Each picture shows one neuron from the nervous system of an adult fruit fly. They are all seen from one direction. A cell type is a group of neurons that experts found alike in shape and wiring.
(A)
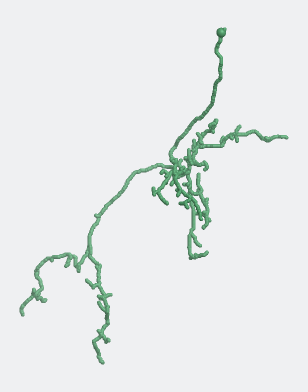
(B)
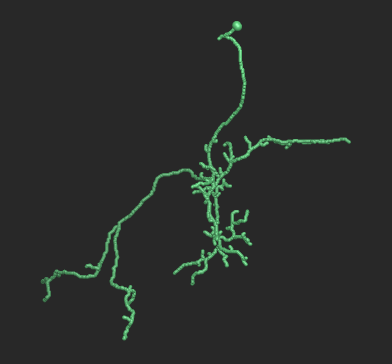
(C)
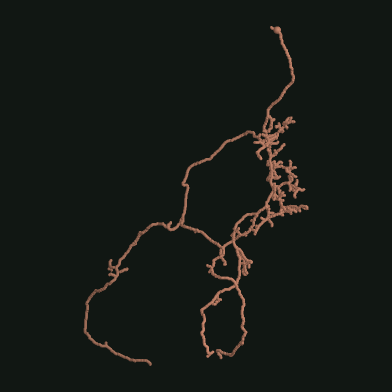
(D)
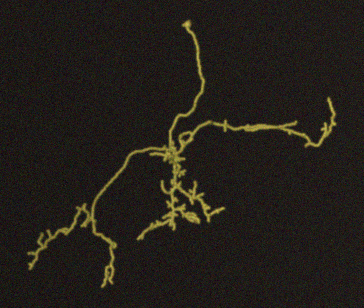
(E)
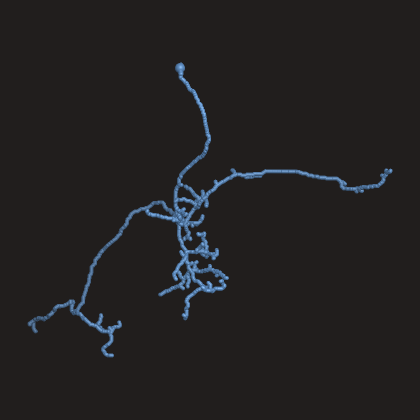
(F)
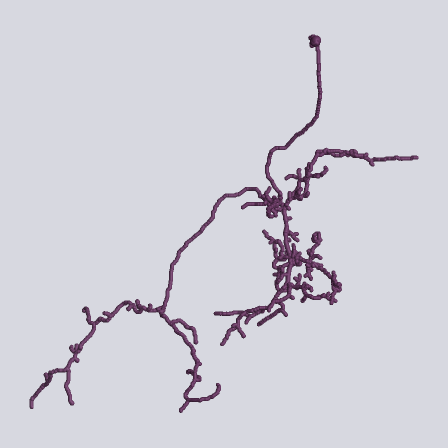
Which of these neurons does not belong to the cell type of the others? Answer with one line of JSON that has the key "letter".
{"letter": "A"}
